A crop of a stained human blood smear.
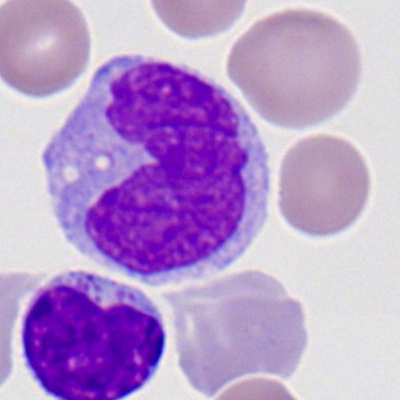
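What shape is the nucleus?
Deeply indented, the notch opening to the left.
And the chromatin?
Loose and lacy, with paler spaces between strands.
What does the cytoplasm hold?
Fine, faint, dust-like purplish granules, plus two small clear vacuoles left of the nucleus.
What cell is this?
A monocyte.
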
